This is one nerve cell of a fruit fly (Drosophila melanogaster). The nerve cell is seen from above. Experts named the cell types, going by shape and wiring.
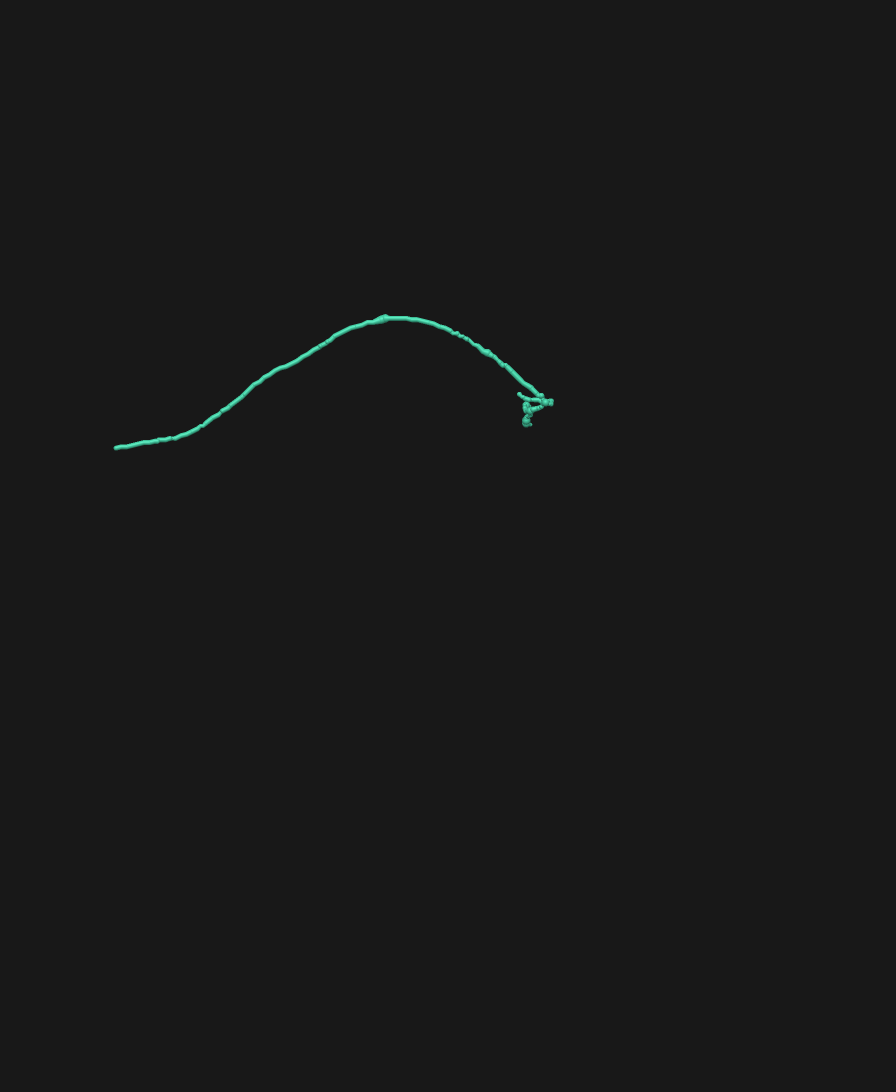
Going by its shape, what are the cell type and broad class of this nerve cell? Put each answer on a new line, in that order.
HBeyelet
photoreceptor or other optic-lobe sensory neuron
